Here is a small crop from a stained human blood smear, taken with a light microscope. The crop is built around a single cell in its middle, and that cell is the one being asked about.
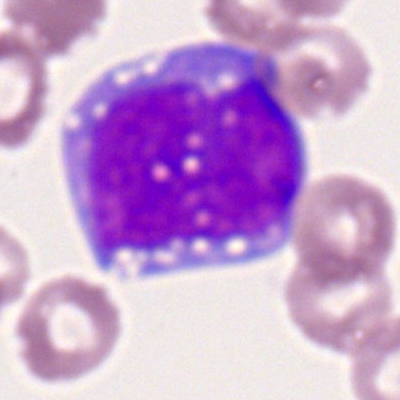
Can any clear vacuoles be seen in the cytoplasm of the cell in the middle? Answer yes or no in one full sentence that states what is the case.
Yes, among the contents of its cytoplasm are one or more clear vacuoles.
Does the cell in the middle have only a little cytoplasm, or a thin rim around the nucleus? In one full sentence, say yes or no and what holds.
Yes, what cytoplasm the cell has forms just a thin rim.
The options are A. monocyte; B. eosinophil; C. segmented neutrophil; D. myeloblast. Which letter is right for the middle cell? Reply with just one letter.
D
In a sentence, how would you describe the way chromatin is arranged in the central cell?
The chromatin remains finely textured, with no coarse clumps to speak of.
